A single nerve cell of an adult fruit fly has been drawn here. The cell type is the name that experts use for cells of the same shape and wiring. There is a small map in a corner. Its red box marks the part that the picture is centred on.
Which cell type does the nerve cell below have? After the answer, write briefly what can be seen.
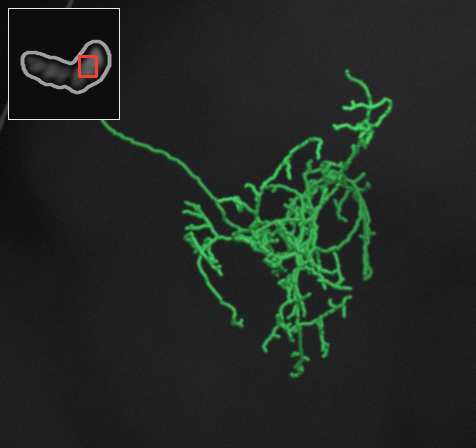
Its cell type is PVLP202m. Its broad class is central-brain intrinsic neuron. The picture shows dozens of branch ends. As drawn here it is about as wide as it is tall.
